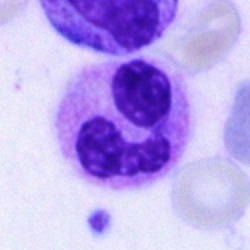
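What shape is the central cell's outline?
Round.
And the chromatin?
Dark purple and coarsely clumped, with no nucleoli visible.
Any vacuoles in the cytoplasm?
None.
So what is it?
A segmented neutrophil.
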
